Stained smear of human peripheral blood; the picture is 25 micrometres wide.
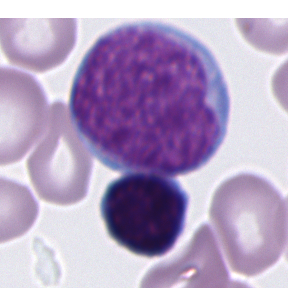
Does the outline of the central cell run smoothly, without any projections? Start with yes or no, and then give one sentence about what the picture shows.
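Yes. The cell's outline is smooth, with no projections from the surface.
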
